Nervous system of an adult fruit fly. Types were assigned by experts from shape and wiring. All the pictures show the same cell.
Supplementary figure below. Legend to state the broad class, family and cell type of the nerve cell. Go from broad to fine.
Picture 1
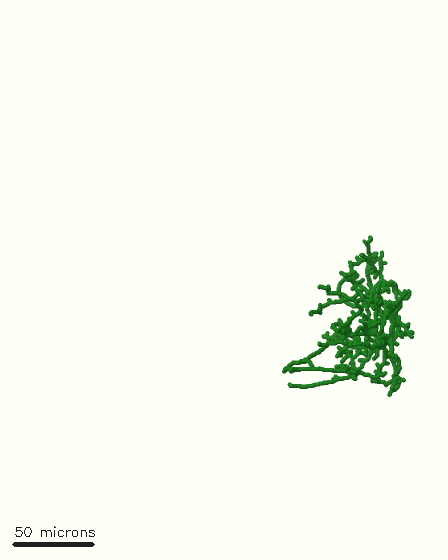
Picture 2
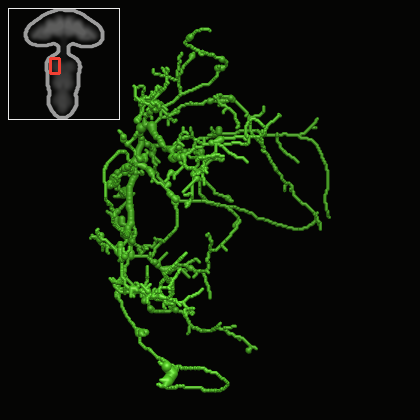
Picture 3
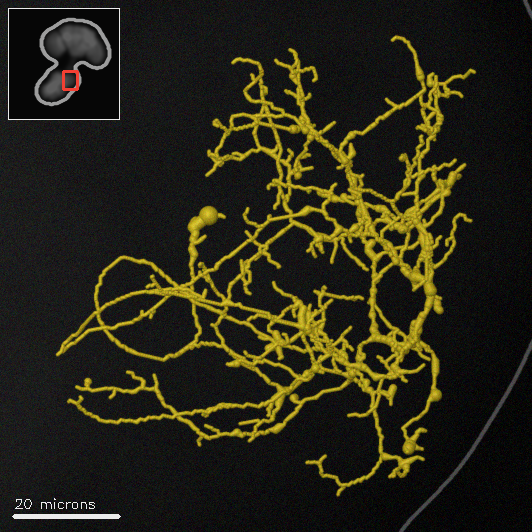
nerve-cord intrinsic neuron; hemilineage 03A; IN03A046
